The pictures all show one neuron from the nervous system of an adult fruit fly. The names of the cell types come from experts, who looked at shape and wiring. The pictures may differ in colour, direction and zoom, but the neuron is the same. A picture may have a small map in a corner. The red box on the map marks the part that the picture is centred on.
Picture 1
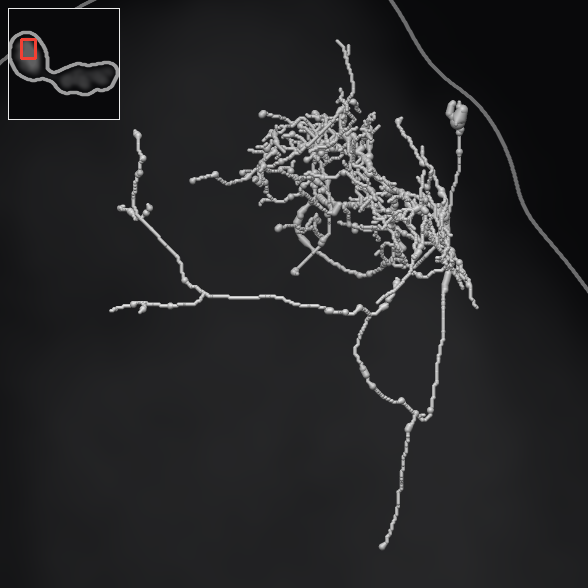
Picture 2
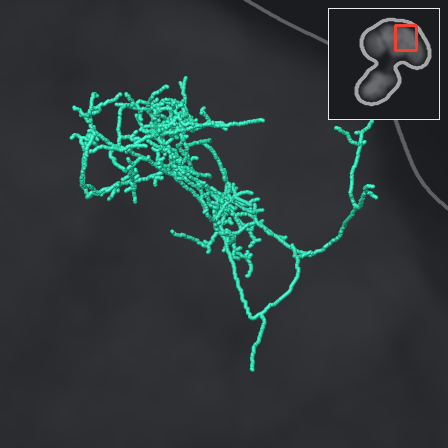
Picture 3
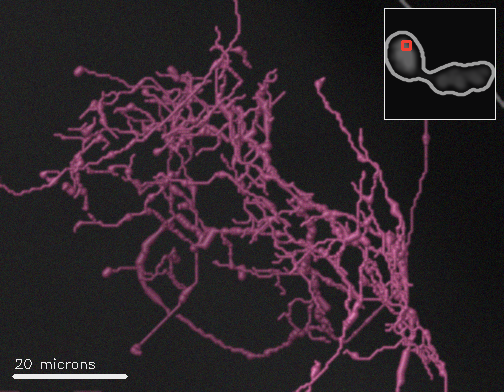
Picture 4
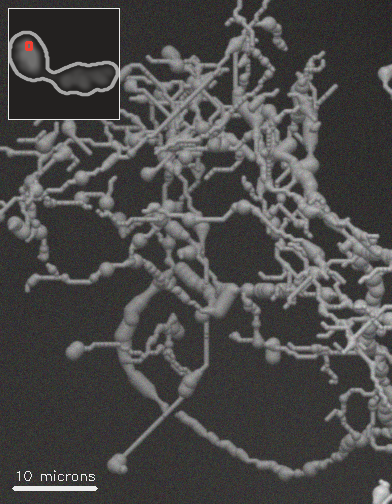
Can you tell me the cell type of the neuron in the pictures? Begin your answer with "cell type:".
cell type: CL234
